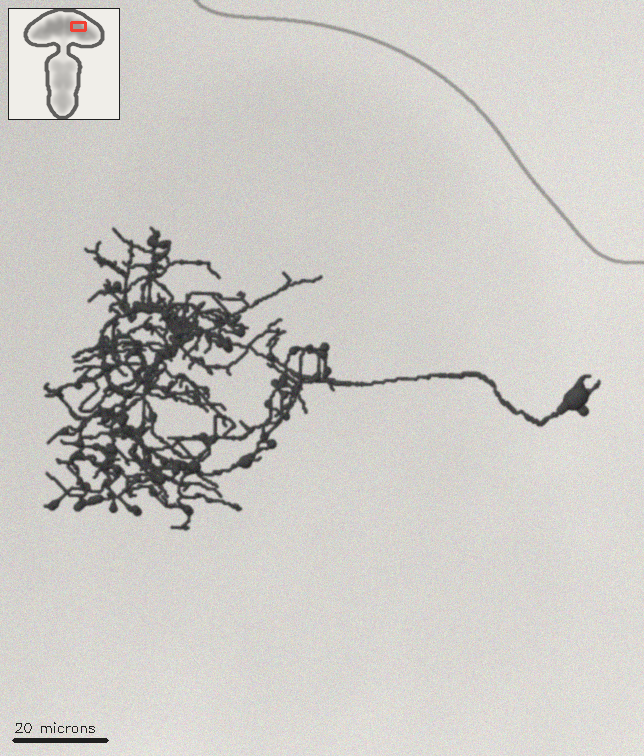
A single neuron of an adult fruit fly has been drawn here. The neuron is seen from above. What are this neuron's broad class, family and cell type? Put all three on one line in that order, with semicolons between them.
central-brain intrinsic neuron; hemilineage SLPal1; SLP011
